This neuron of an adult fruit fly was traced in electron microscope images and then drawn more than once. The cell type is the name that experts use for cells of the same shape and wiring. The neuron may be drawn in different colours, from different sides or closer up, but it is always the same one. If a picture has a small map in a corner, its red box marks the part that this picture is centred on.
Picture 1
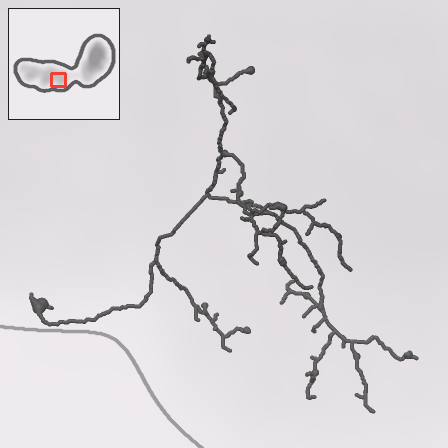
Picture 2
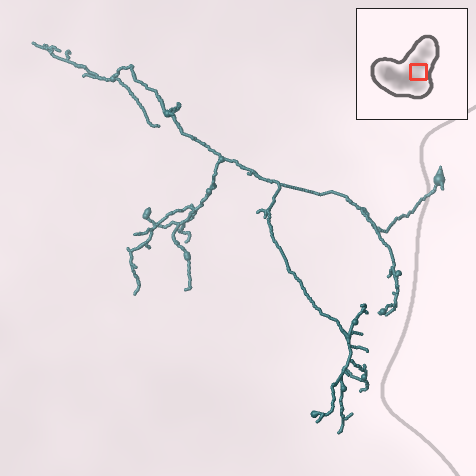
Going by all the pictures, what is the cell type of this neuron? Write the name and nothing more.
IN21A096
